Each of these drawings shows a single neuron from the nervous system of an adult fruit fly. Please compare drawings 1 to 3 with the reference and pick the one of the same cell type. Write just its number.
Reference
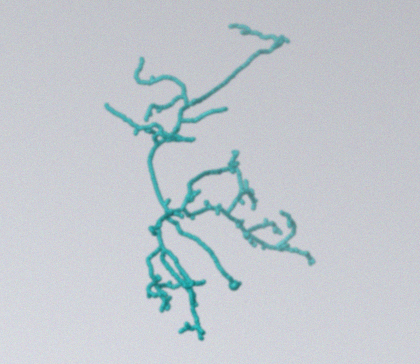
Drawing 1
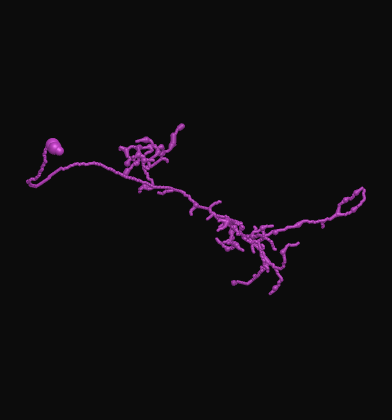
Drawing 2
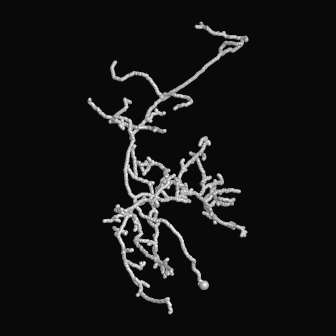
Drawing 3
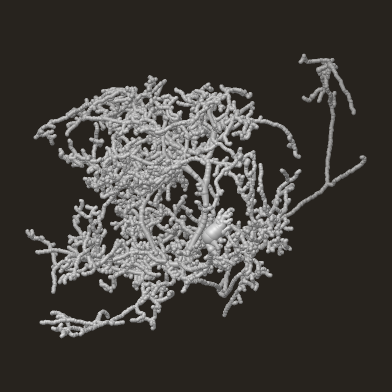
2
